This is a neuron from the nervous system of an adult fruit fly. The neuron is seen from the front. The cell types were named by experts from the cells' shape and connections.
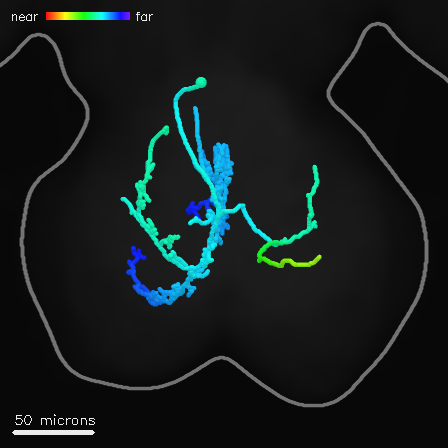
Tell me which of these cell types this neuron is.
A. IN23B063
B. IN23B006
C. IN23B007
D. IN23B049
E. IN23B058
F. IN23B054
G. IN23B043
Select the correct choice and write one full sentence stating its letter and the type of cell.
Among the options, E names the cell type of the neuron, namely IN23B058.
